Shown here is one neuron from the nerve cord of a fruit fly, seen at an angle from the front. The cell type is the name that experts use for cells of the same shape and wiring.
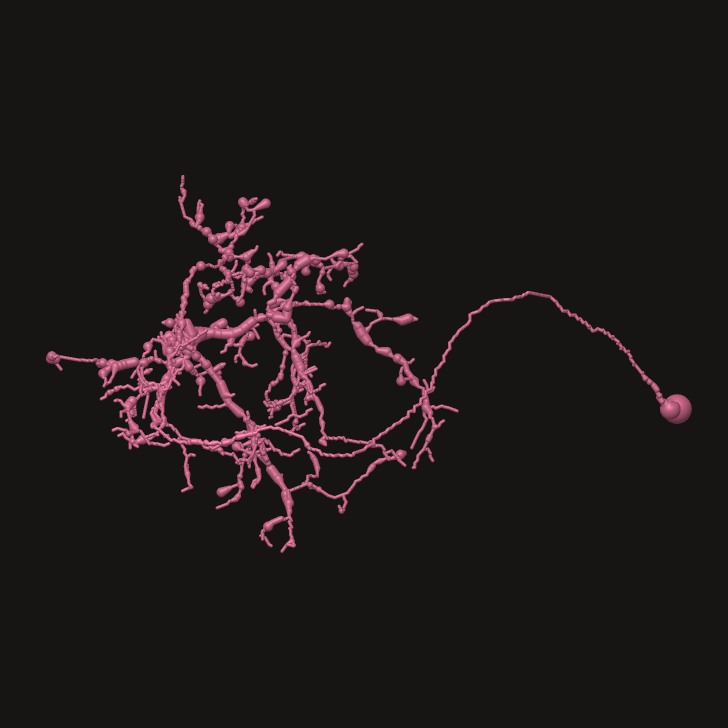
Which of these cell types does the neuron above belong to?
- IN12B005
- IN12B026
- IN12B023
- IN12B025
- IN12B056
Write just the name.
IN12B026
